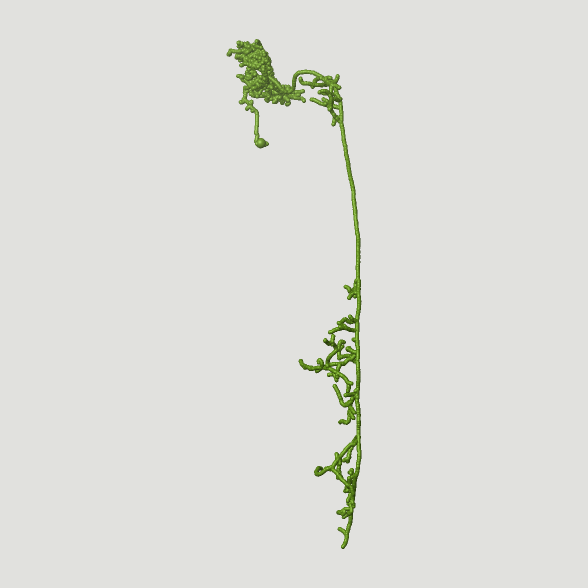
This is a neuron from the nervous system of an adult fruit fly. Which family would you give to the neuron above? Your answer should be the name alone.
DNpe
